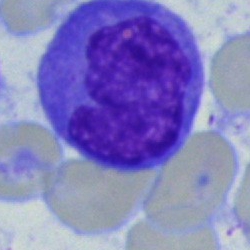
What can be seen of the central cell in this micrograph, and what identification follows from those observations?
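Look first at the outline: it is round and smooth. Now follow the nucleus round to its left side, where a notch cuts into it. The cytoplasm stains a deep blue, and you will find no granules in it. This cell is a monocyte.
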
